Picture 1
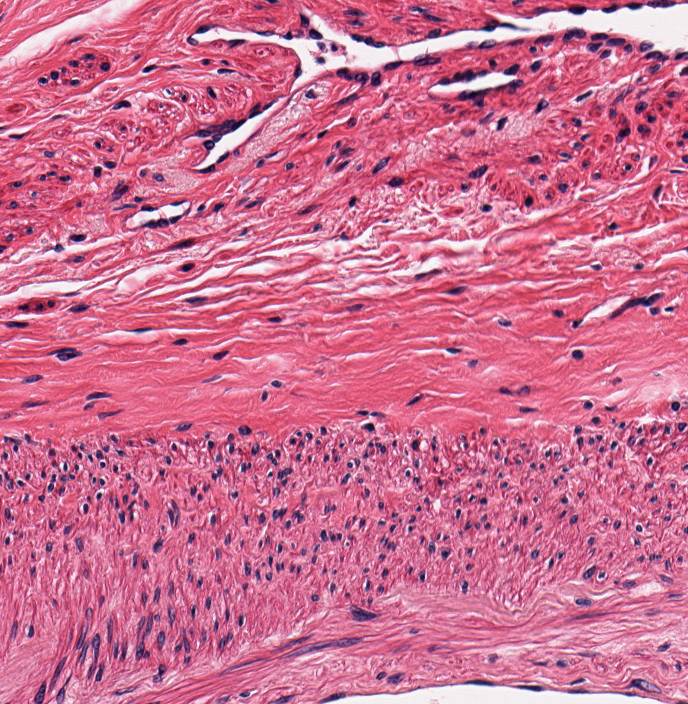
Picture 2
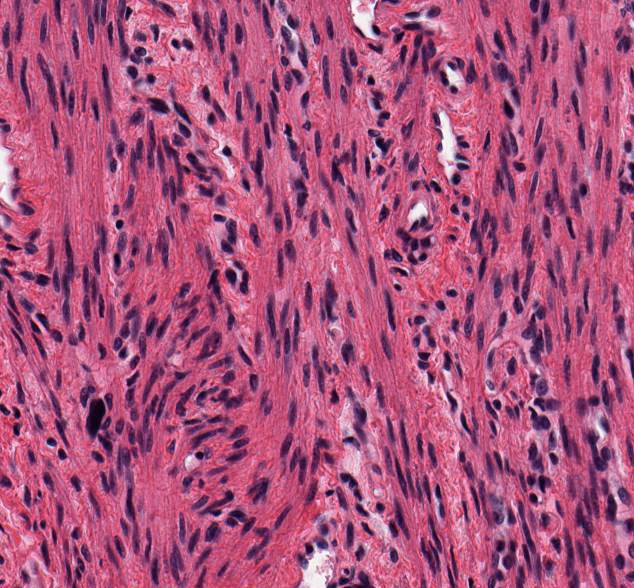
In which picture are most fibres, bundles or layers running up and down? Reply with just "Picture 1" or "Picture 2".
Picture 2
